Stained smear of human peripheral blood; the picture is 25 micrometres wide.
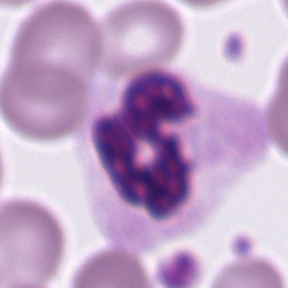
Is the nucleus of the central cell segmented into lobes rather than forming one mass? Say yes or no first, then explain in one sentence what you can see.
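Yes. The nucleus is folded into several connected lobes around a small pale gap in its middle.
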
